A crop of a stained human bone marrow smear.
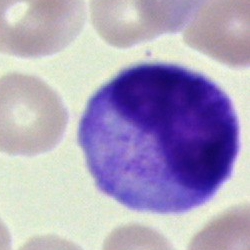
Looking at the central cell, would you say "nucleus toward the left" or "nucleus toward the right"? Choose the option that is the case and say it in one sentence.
Its nucleus is located toward the right side of the cell.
